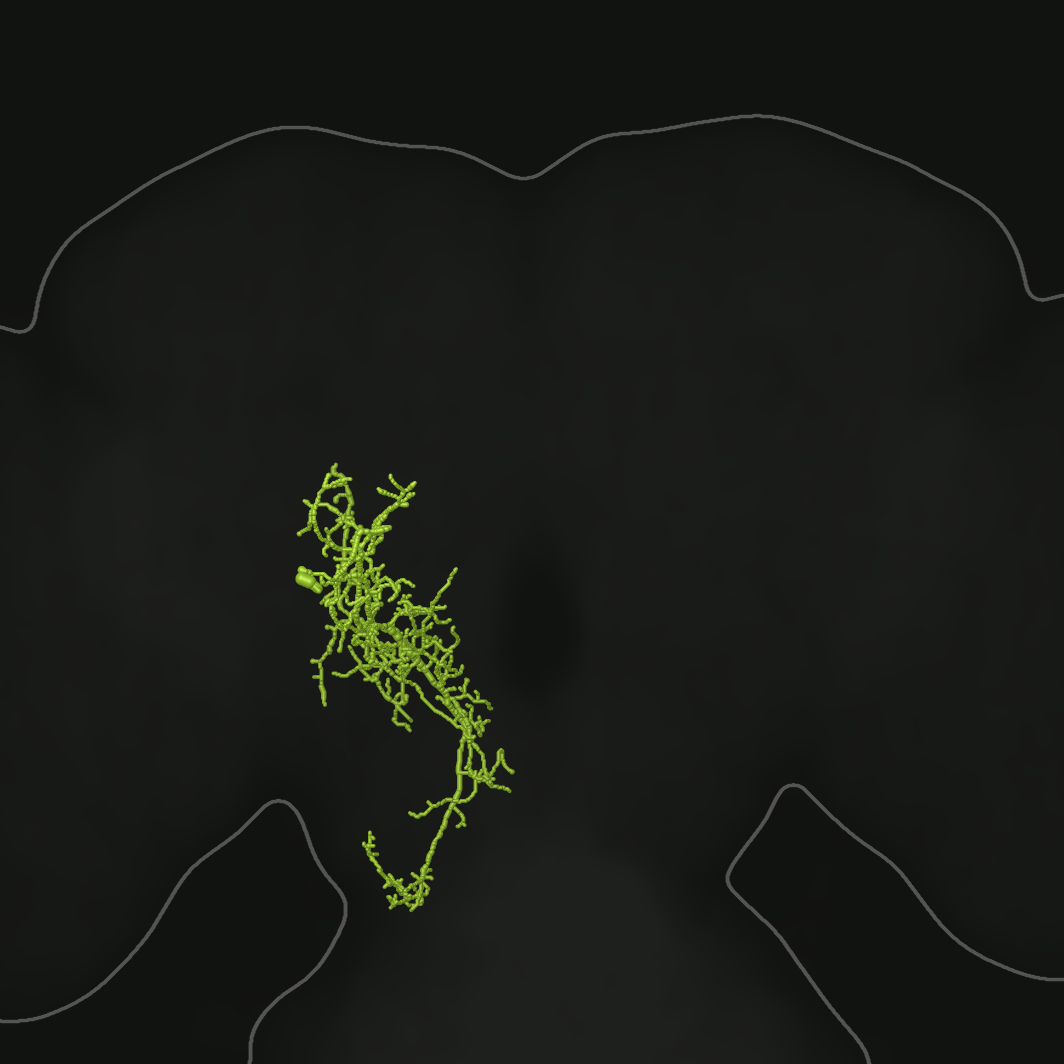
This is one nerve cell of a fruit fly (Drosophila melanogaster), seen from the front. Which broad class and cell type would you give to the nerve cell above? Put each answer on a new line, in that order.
central-brain intrinsic neuron
LAL111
